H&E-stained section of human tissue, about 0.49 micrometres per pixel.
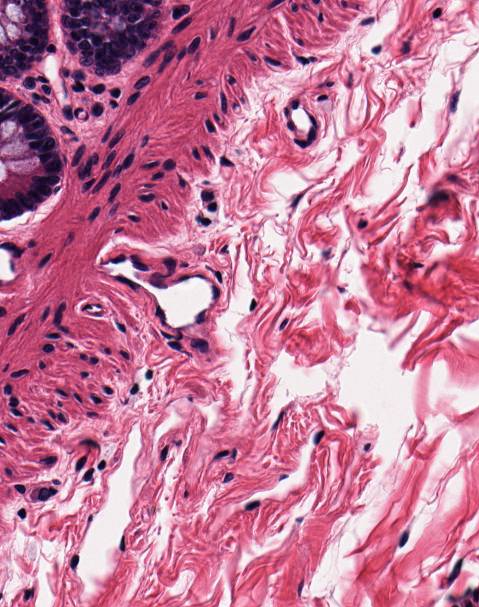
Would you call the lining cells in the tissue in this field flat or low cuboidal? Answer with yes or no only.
No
